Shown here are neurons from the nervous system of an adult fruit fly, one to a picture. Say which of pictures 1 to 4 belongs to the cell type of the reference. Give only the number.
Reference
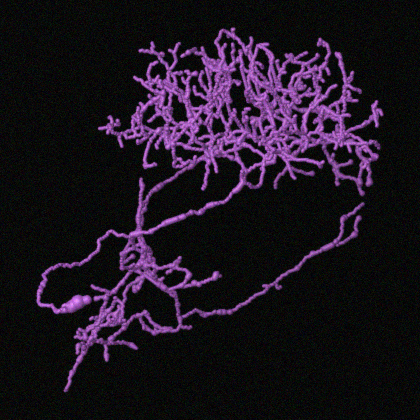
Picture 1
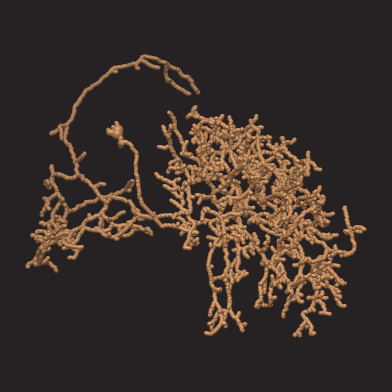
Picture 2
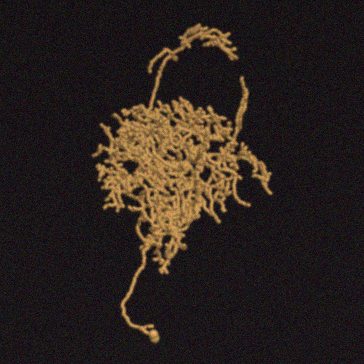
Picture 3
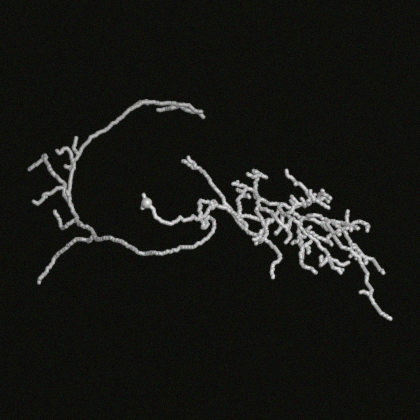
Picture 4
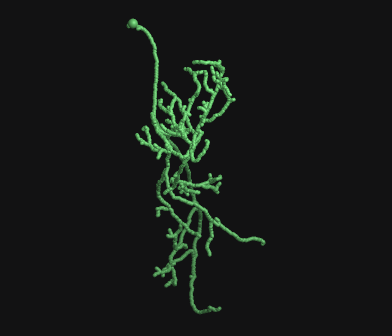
2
